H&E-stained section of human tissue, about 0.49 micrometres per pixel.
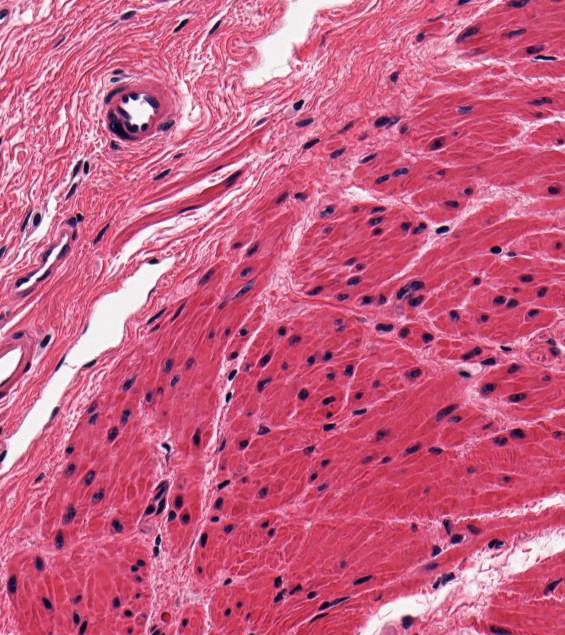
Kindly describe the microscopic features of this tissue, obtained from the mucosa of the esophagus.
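Muscle: centre and lower right. Dense fibrous connective tissue: upper left. Muscle cell nuclei oval, lying centrally within the cells. Muscle cell cytoplasm deep pink. Muscle divided into irregular bundles by thin pale strands of connective tissue.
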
